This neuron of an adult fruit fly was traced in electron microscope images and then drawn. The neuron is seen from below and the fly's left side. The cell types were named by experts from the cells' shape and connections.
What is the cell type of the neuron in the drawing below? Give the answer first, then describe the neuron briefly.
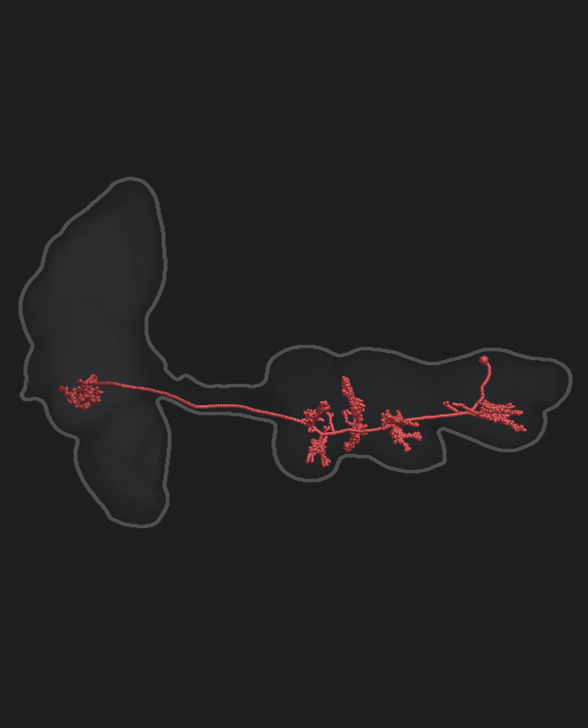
It is of cell type AN05B102a. Its broad class is ascending neuron. It reaches both the brain and the nerve cord, passing through the neck. Its cell body lies on the right of the picture.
